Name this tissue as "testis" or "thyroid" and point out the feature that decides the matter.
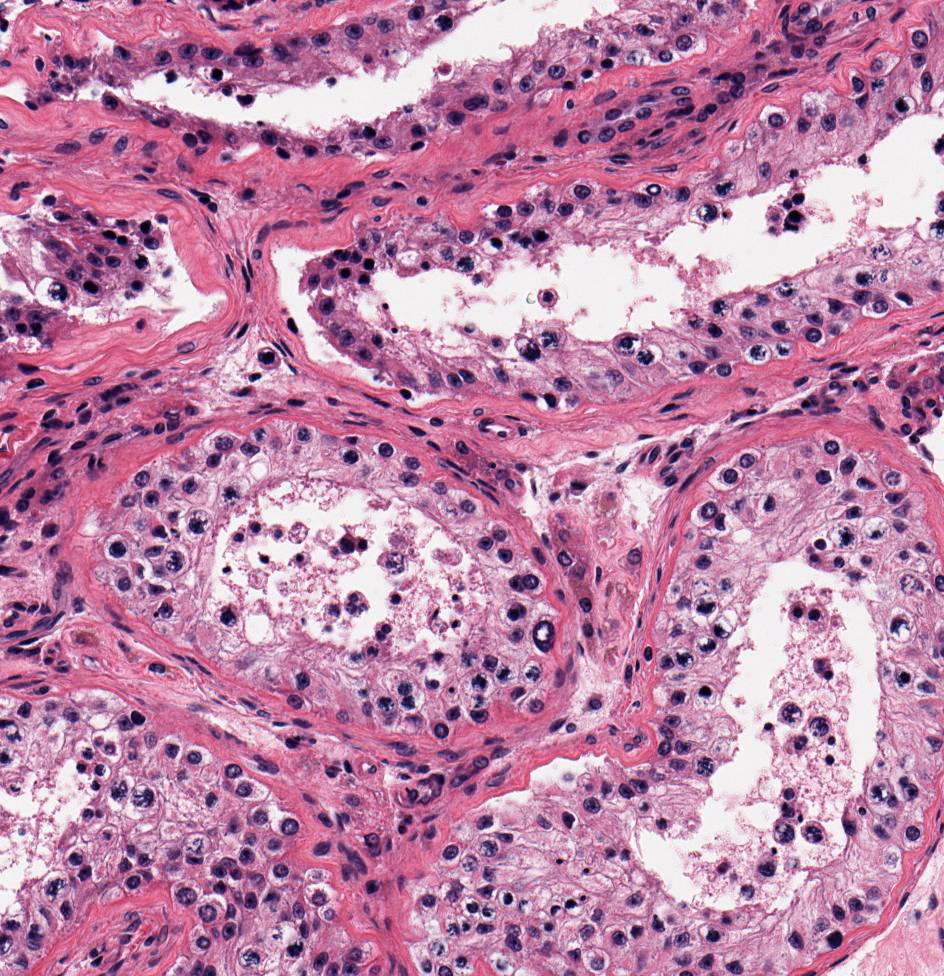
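Testis. The tubules here are lined by a stratified epithelium several cells thick.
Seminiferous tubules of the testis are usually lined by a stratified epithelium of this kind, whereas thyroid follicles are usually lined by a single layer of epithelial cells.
Each tubule is also wrapped by a thick, pink, layered fibrous wall holding flattened spindle-shaped nuclei, and no fat cells appear anywhere in the field.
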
